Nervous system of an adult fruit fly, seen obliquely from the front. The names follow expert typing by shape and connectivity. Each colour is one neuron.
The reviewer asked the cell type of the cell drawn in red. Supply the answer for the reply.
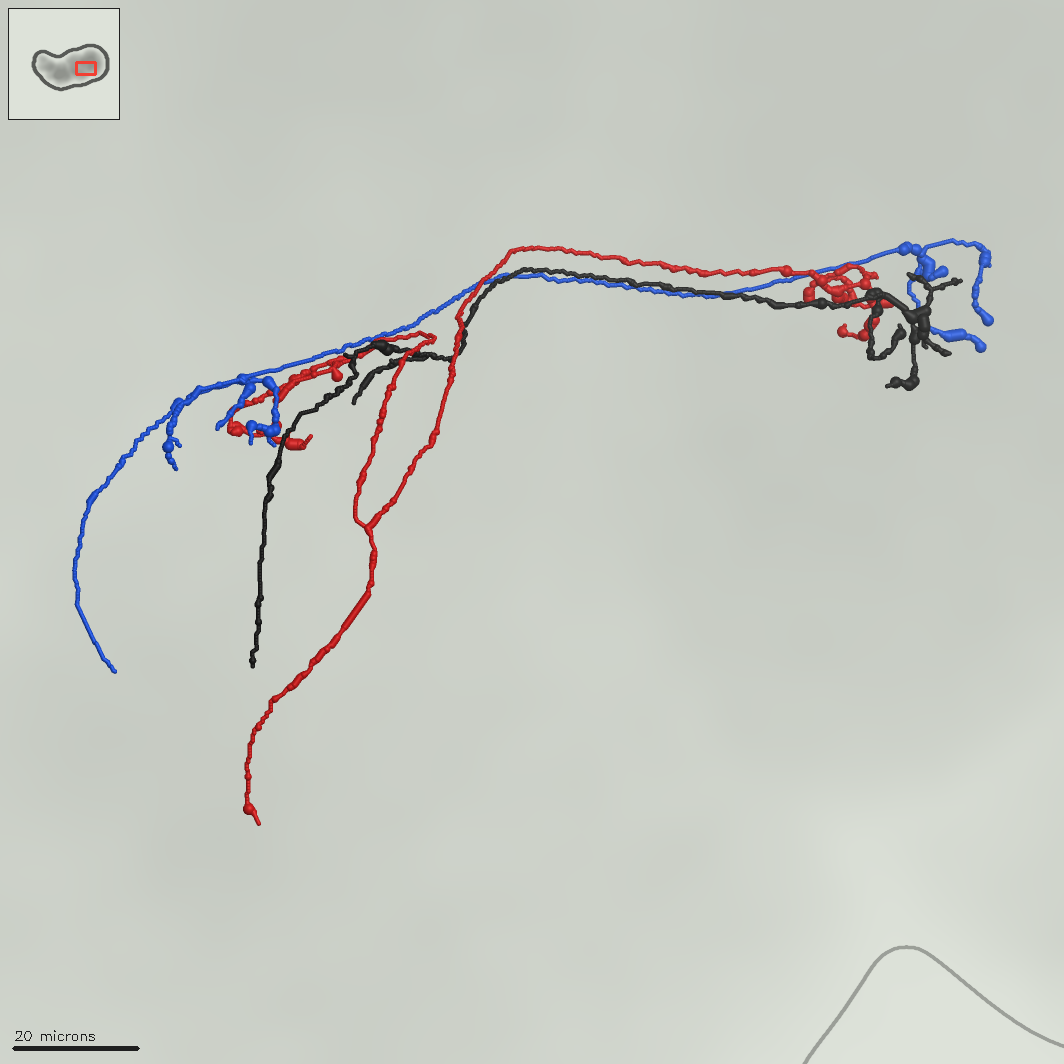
ORN_DL5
